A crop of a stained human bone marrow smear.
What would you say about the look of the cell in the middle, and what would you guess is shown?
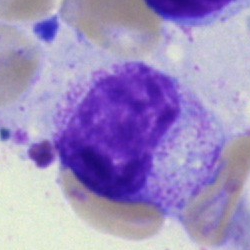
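Notice first that the cell's outline is roughly round. Now look at the nucleus: it is a single mass without lobes, sitting off-centre toward the left side of the cell. The cytoplasm is pale greyish-blue. What you are looking at is a metamyelocyte.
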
